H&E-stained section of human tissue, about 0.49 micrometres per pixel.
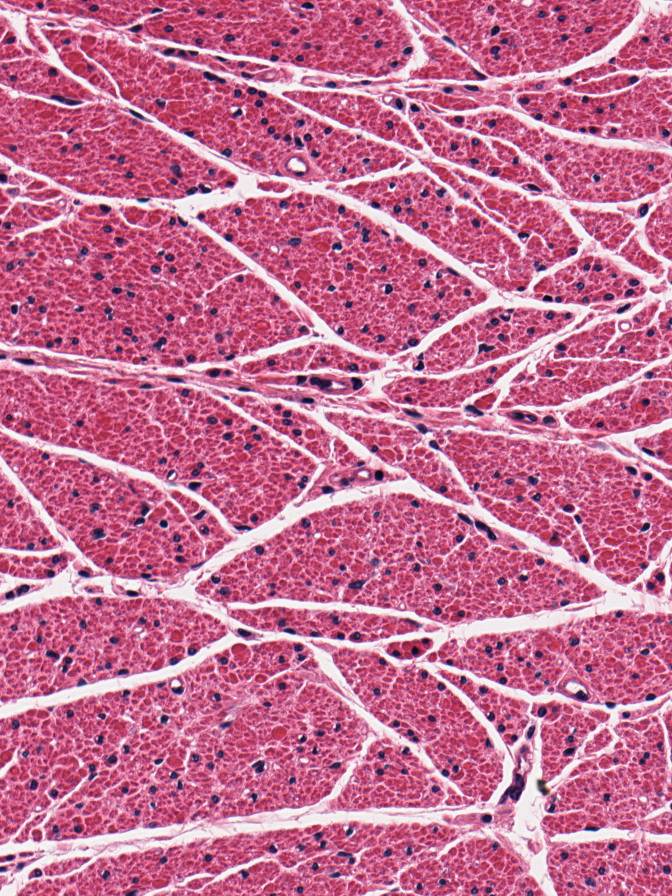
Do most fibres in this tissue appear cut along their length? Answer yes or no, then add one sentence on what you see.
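No. The muscle cells are cut across, appearing as many small rounded to polygonal pink profiles that form a fine mesh-like pattern.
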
